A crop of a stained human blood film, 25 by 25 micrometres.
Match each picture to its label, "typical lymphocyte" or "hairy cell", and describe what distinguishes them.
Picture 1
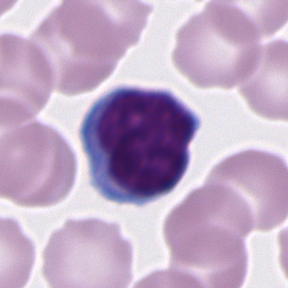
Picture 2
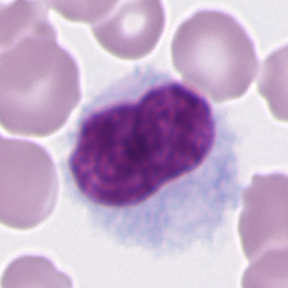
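In this pair, the typical lymphocyte is in picture 1 and the hairy cell in picture 2. The cell borders differ: picture 1 has an edge with no projections, whereas picture 2 has an outer border that is ragged and indistinct. The chromatin in picture 1 is dark purple and coarsely clumped.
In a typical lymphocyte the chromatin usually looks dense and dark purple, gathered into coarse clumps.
The picture 1 cell is about 11 micrometres across, its nucleus about 9 micrometres across and filling about 70% of the area, reaching almost to the edge on the right side. In picture 2 the cytoplasm is pale blue, with a rim wider below and to the right of the nucleus than above and to the left.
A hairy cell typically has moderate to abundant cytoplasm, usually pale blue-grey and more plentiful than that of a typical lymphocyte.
The picture 2 nucleus has a notch in its upper edge that gives it a two-lobed outline, and no nucleoli are visible in it. Neither cell shows clear vacuoles, and picture 1 shows no granules either. Red cells surround the picture 1 cell without touching it, with pale background between.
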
